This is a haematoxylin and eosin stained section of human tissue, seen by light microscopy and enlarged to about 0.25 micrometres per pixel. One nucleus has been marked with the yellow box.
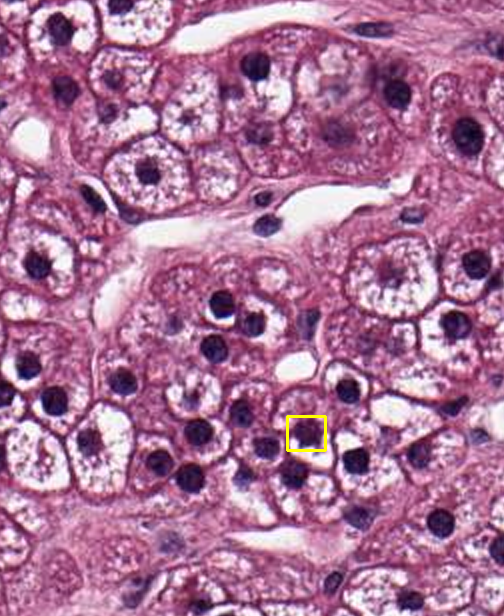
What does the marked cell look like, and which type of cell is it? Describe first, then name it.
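The cytoplasm is pale and bubbly, with fine pink strands between small clear spaces, and the cell is outlined by a thin pink border. The cell is packed edge to edge with similar pale, bubbly cells in a tight cluster, sharing borders with its neighbours. It is an adrenal cortical cell.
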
